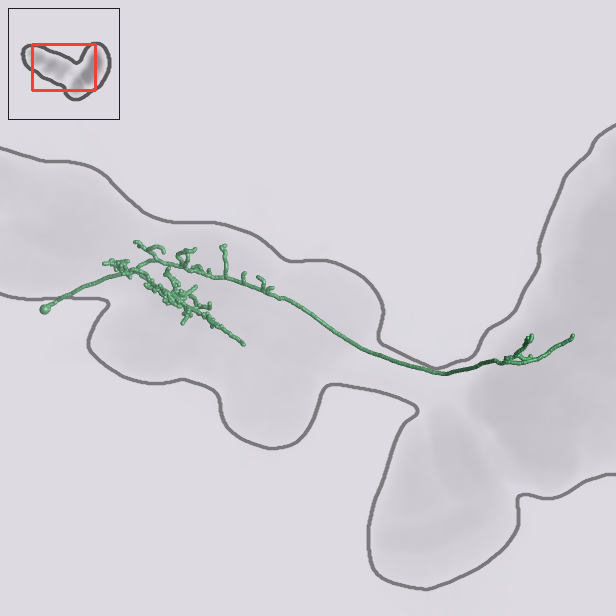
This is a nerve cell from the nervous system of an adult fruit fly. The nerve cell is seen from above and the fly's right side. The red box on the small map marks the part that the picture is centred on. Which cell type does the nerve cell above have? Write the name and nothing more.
AN08B079_a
